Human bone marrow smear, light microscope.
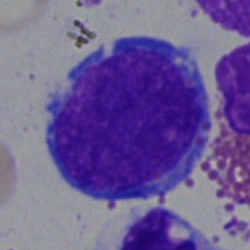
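Blast, the cell in the middle of a stained bone marrow smear. Its chromatin is finely stippled, with no large dark clumps. A thin rim of deep blue cytoplasm surrounds the nucleus. At the upper left, the cytoplasmic edge is ragged and frayed.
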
